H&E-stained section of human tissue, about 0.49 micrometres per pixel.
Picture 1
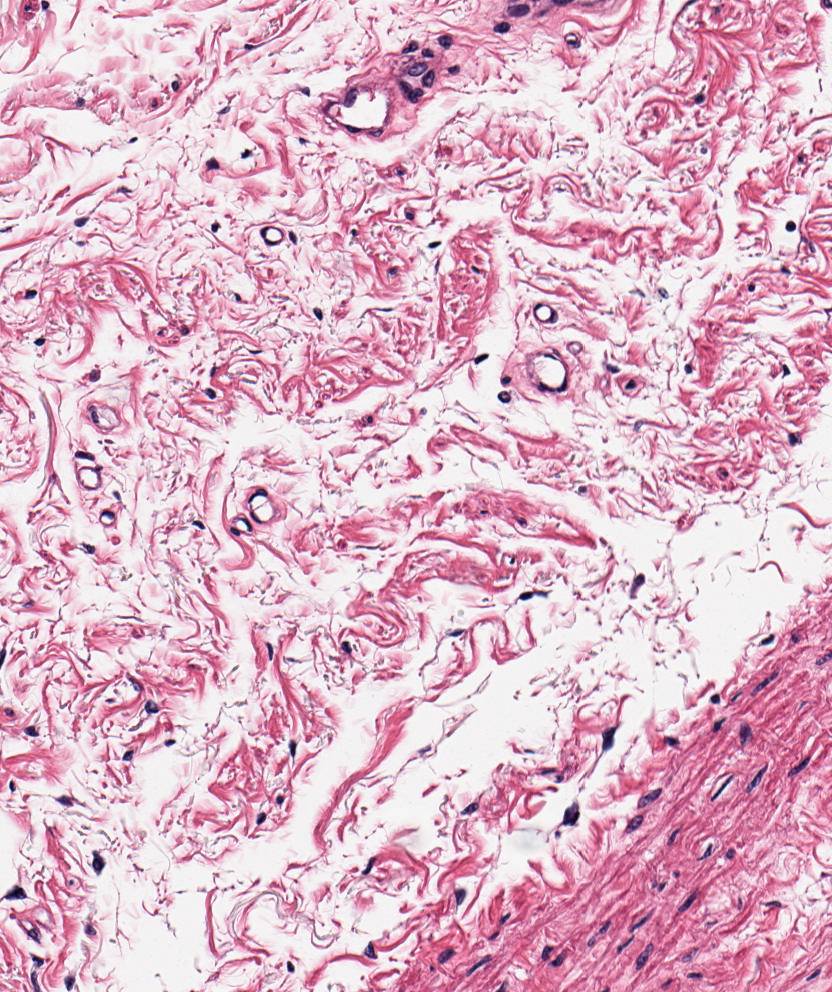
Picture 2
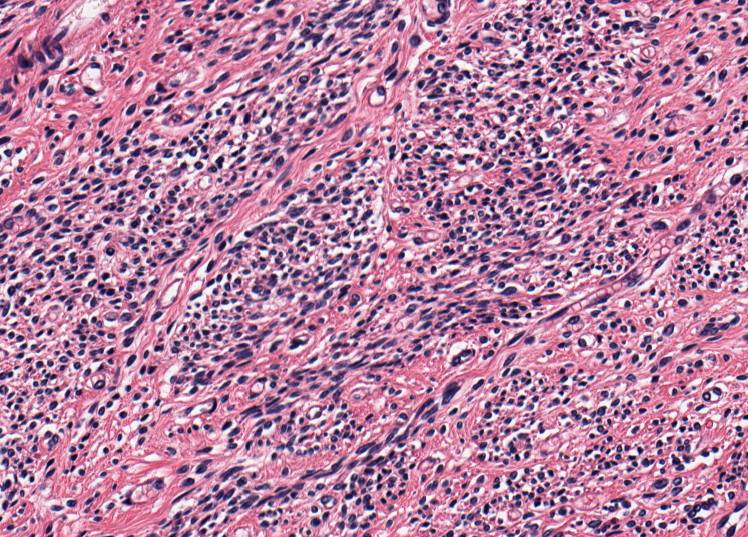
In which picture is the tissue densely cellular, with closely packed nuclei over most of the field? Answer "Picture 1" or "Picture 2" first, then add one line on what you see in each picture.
Picture 2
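What picture 1 shows: The loose stroma contains sparse small dark nuclei scattered singly among the collagen.
What picture 2 shows: The whole field is densely cellular, with crowded groups of small cells separated by bands of pink fibrous tissue.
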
